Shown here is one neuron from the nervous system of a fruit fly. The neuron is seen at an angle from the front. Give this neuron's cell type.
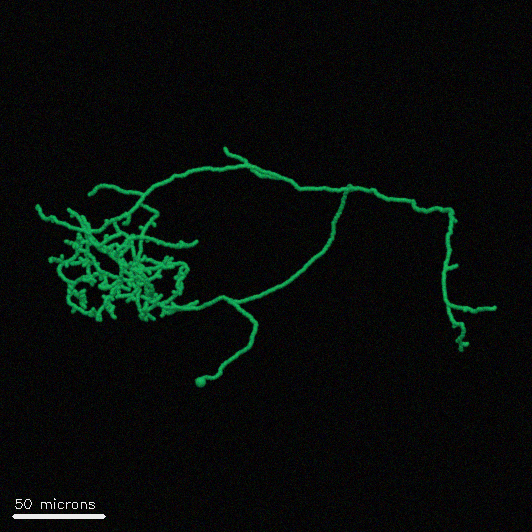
CB2624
